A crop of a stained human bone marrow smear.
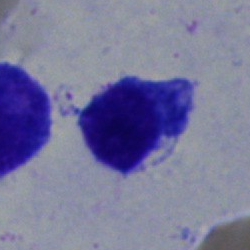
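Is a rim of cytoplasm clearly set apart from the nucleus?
No; the cell stains an almost uniform deep blue-purple.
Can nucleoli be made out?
None can.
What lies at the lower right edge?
Faint pale wisps trail from it.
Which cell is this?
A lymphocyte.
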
